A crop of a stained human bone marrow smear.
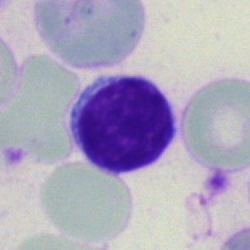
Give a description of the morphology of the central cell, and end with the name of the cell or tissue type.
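The outline of the cell is round and smooth. Its chromatin is dense, dark purple and coarsely clumped, and no nucleoli are visible in the nucleus. Cytoplasm appears only as a thin rim, mainly along the left edge. It is a lymphocyte.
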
